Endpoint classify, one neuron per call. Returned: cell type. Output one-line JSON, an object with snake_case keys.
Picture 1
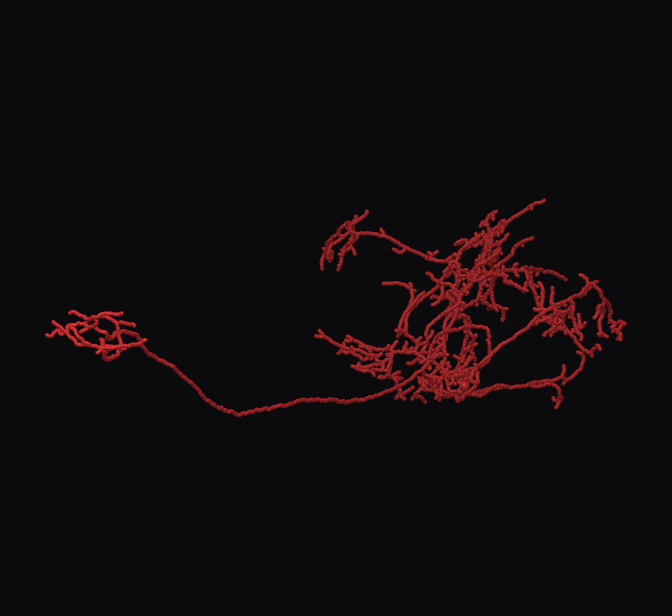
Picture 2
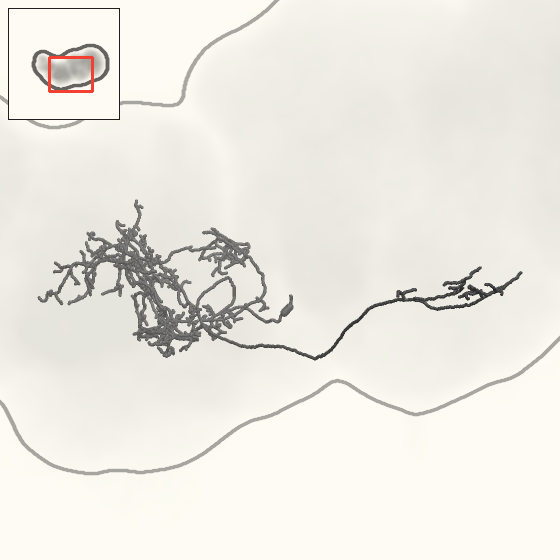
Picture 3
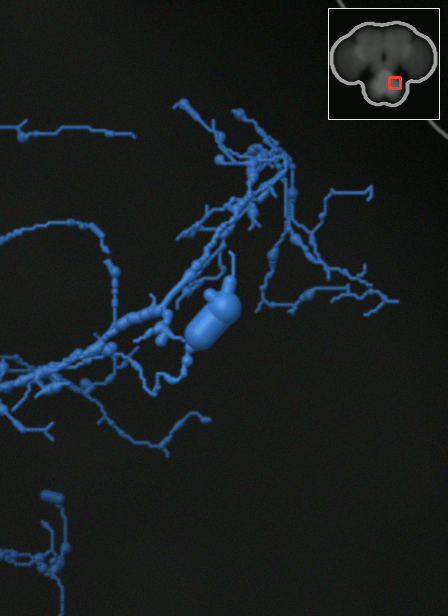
{"cell_type": "ANXXX130"}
